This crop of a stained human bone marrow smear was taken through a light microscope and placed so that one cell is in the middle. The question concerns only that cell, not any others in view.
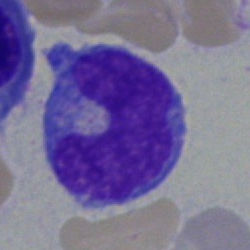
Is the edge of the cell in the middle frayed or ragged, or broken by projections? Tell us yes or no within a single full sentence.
Yes, the cell's outline is ragged or frayed, or carries projections, blebs or tags.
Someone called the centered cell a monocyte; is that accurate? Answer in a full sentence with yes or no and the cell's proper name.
Yes, the cell of interest in the centre is a monocyte.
